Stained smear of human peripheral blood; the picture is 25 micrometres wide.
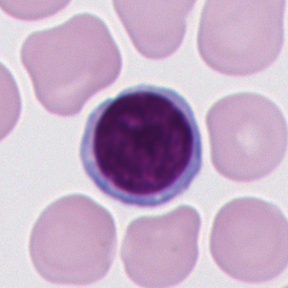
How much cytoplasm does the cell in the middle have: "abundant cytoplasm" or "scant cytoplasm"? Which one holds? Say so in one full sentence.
Its nucleus occupies most of the cell.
